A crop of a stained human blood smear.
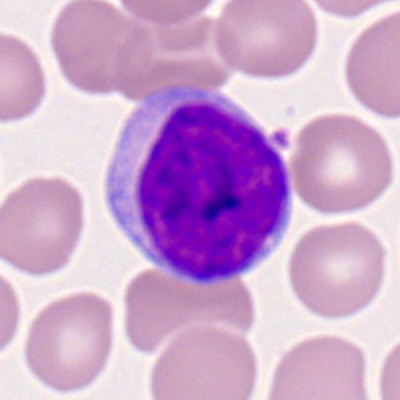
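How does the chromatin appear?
Dense, dark purple and coarsely clumped.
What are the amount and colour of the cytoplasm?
Scant and pale blue, only a thin rim around the nucleus, widest on the left side.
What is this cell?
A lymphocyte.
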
